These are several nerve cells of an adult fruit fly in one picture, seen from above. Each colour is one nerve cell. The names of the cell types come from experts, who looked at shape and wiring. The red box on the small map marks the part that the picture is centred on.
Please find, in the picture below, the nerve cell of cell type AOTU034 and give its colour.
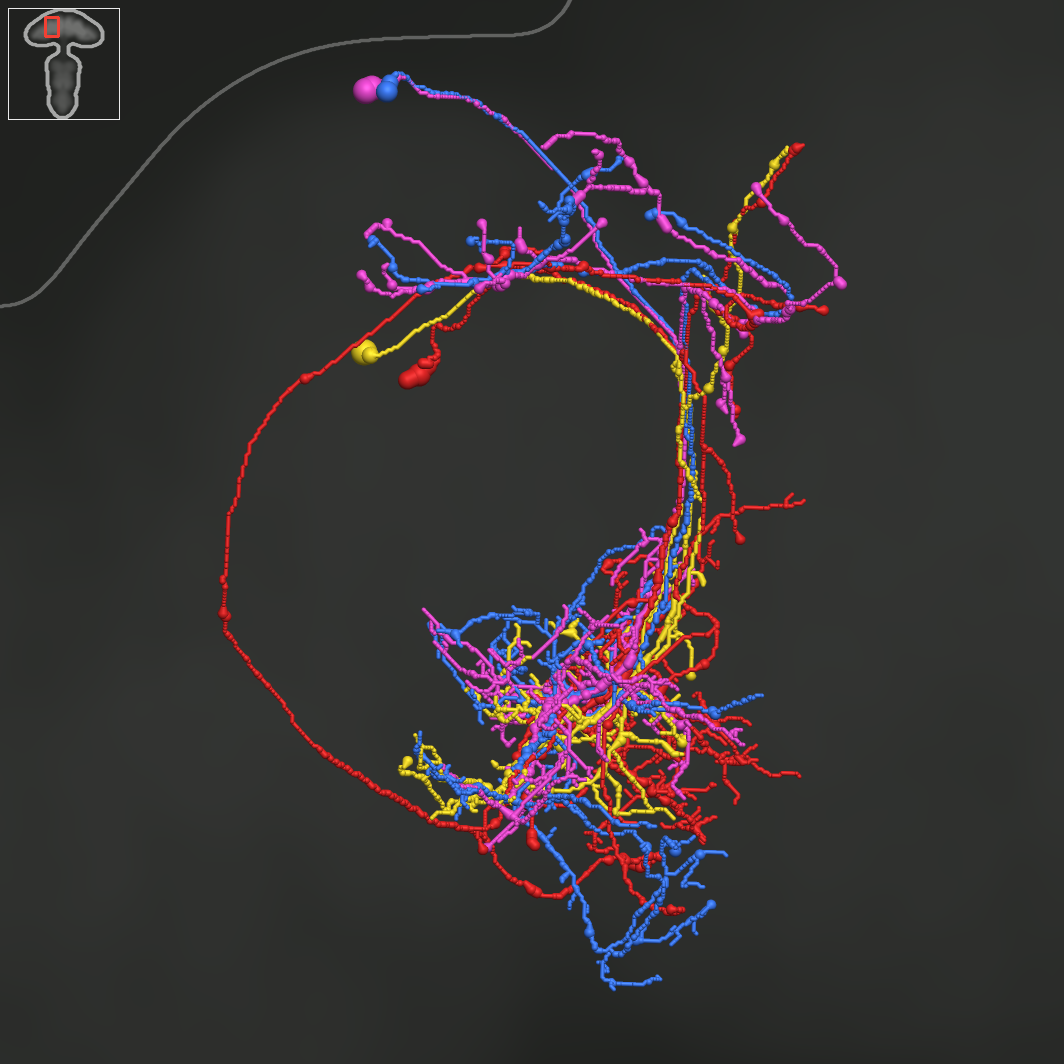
magenta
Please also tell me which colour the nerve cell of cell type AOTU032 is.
blue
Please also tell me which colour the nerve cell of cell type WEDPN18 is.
yellow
